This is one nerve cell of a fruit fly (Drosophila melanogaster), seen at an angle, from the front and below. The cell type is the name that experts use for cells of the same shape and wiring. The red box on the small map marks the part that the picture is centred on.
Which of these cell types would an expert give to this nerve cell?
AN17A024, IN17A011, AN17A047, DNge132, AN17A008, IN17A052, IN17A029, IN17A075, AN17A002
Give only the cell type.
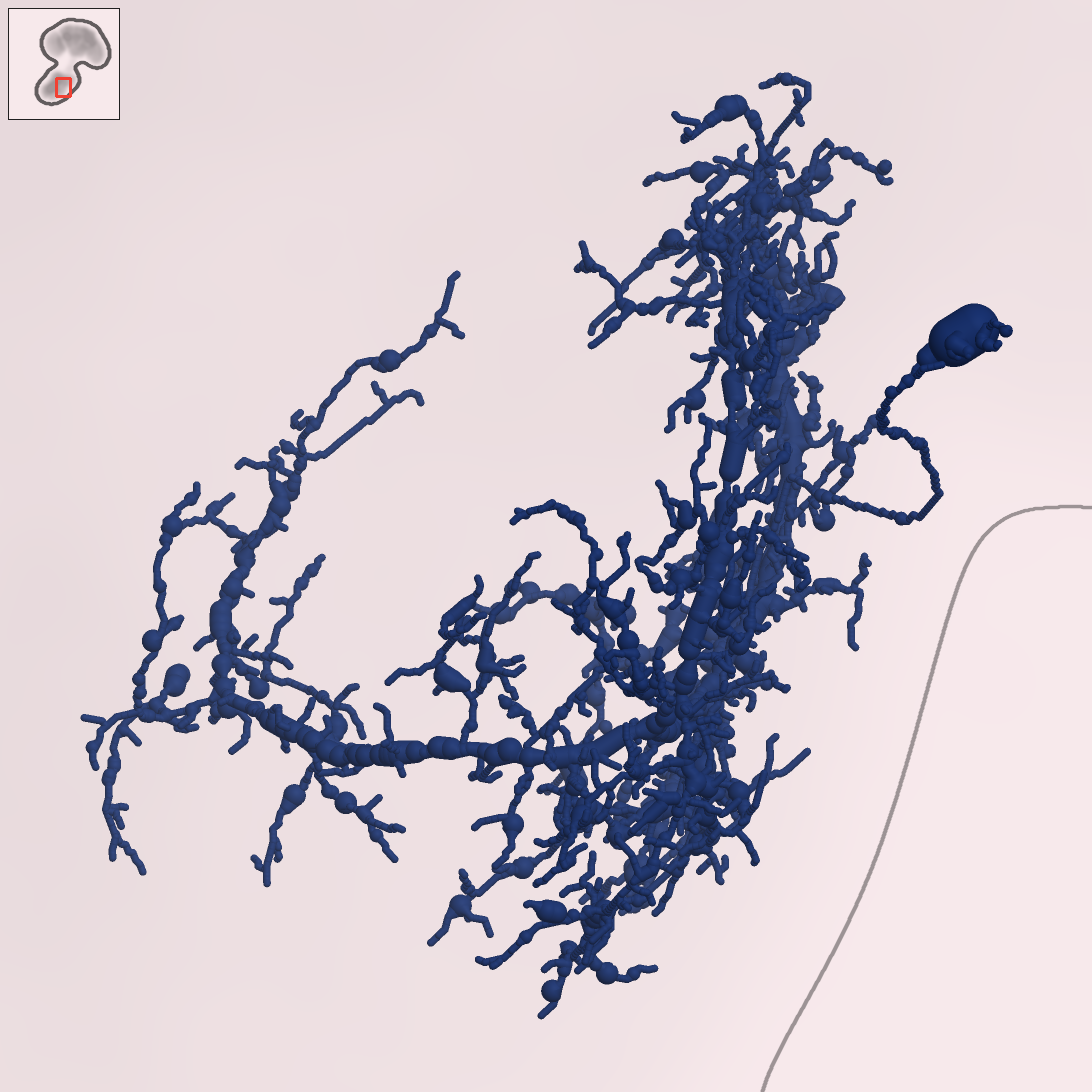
IN17A052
